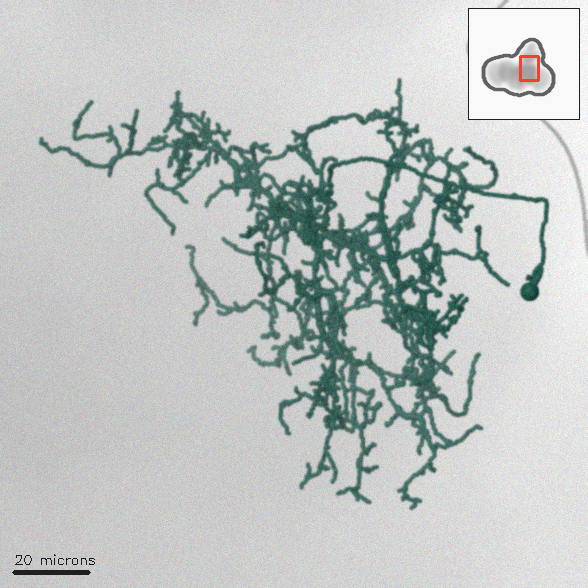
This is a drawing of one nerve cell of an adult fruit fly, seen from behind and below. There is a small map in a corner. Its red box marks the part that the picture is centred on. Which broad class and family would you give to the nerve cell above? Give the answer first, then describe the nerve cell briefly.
This is a nerve-cord intrinsic neuron. The family is hemilineage 21A. Its cell body lies on the right of the picture. From left to right in the picture it spans about 140 microns. More than a hundred branch ends can be seen.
